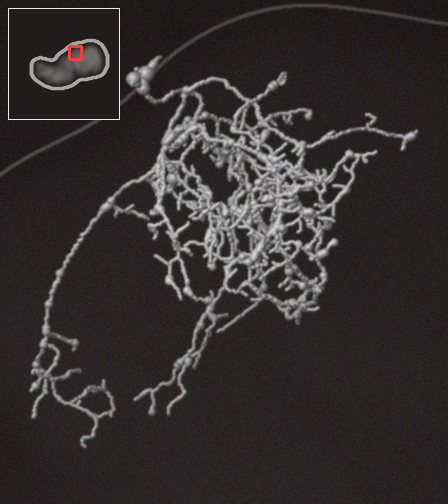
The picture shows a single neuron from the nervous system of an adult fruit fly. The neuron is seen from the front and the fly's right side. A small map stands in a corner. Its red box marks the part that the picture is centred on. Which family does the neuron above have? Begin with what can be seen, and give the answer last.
Dozens of branch ends can be seen. As drawn here it is about as wide as it is tall. It is a central-brain intrinsic neuron. Its family is hemilineage LHd2.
